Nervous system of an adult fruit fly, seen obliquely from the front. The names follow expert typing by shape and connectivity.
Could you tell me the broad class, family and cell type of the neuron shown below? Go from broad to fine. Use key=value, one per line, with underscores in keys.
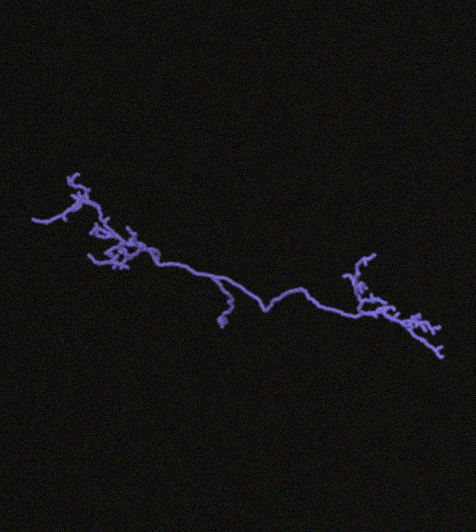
broad_class=central-brain intrinsic neuron
family=hemilineage DM6_posterior
cell_type=CL353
